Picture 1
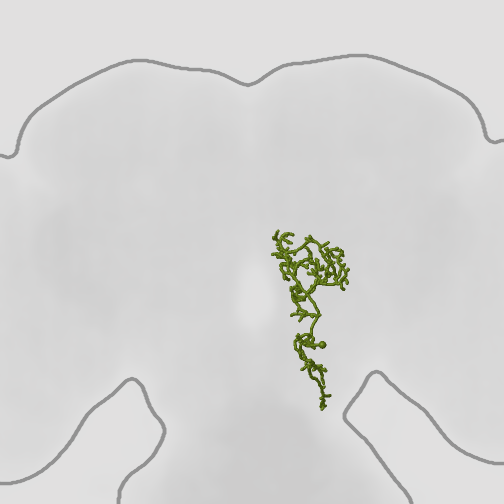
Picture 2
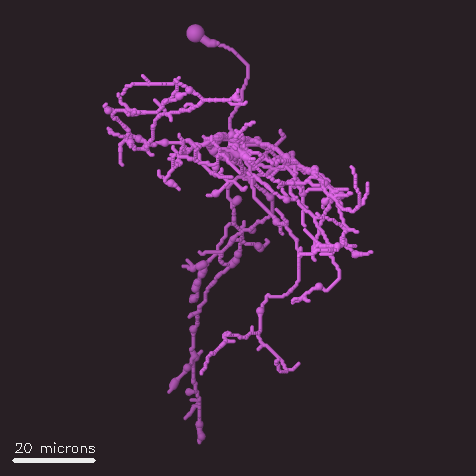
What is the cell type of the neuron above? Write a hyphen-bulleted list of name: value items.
- cell type: CB2551b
